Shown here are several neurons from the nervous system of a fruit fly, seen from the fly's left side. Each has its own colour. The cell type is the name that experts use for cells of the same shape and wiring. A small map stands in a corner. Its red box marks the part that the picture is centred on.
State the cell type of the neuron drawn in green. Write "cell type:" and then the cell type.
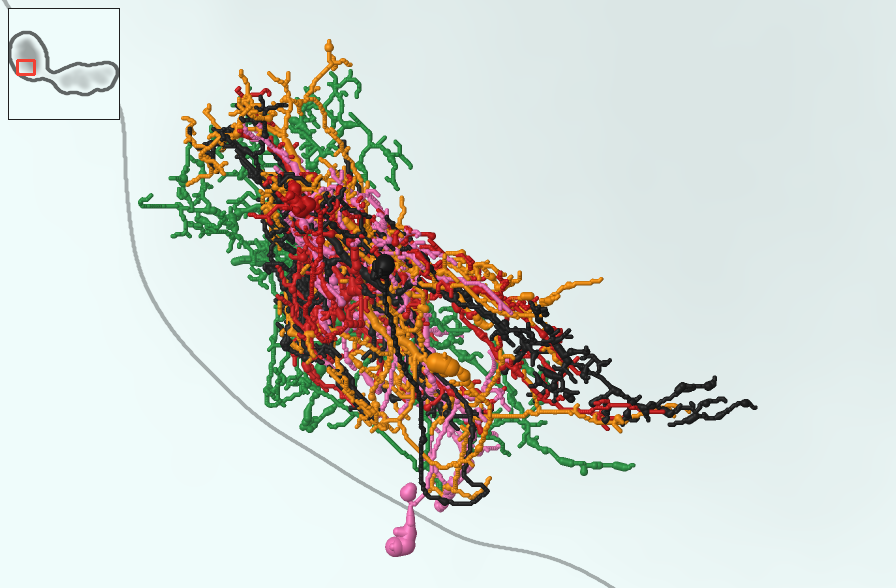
cell type: GNG588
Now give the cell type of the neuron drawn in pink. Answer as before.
cell type: GNG167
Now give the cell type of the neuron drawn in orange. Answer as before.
cell type: GNG135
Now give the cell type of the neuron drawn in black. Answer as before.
cell type: GNG132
